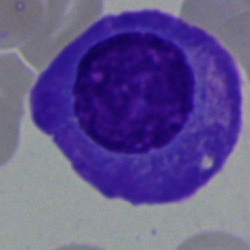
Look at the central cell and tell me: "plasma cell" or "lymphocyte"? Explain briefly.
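This is a plasma cell. Its abundant cytoplasm stains deep blue, and its nucleus sits off-centre toward the top.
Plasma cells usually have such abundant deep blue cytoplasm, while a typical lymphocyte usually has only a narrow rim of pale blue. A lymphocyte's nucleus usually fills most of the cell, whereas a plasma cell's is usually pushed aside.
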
